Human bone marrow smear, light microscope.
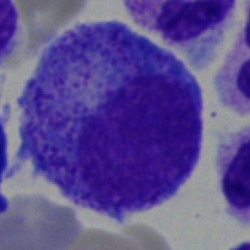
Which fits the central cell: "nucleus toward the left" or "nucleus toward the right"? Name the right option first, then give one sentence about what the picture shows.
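Nucleus toward the right. The nucleus lies off-centre toward the right side of the cell.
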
